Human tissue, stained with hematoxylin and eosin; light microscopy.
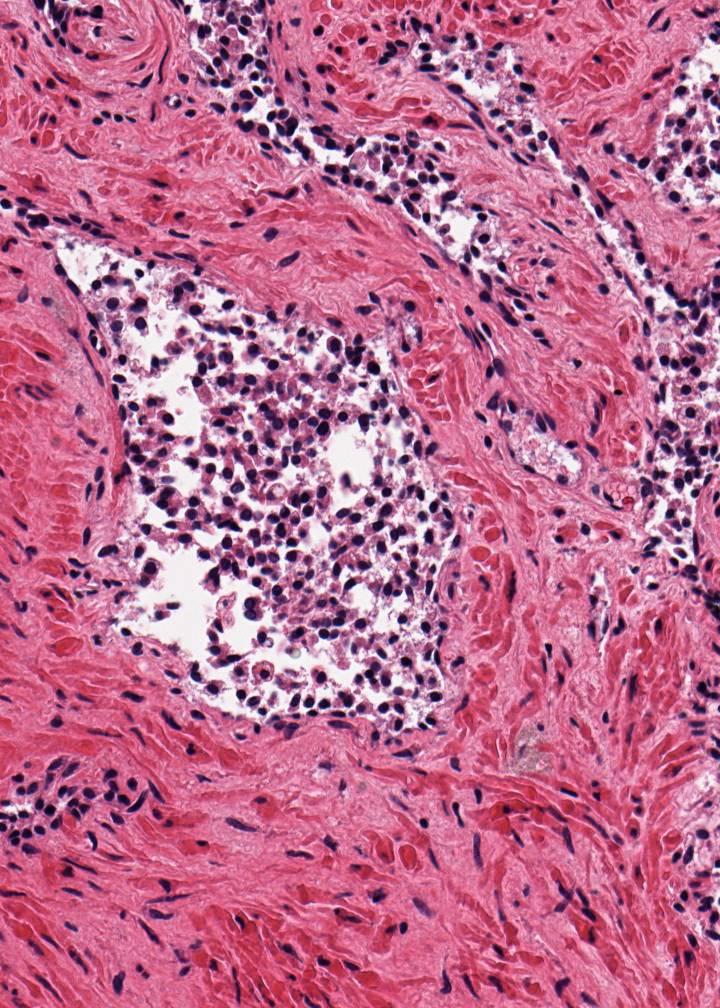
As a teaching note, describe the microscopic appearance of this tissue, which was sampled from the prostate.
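Interlacing bundles of pink smooth muscle fill most of the field, with irregular cell-filled spaces lying between them. A large irregular space at centre-left is packed with loosely arranged, non-cohesive round cells. The cells within the spaces have small, round, dark nuclei and scant cytoplasm. A narrower elongated channel, running diagonally across the upper right, holds similar round cells.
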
